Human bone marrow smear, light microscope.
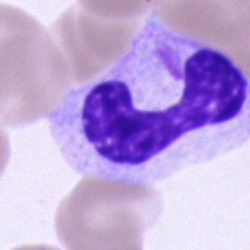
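Band neutrophil. The nucleus curves into a horseshoe, its open side facing upward. A moderate rim of pale lilac-blue cytoplasm surrounds it, fine and dusty in texture, without coarse granules. Within the notch of the nucleus lies a pinkish elongated streak.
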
